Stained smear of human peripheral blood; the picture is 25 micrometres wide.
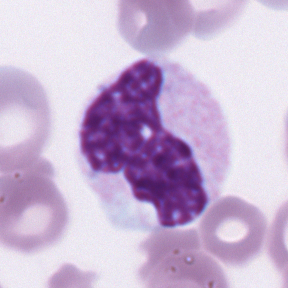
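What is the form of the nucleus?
It is elongated with a lumpy, indented border and lies diagonally from upper left to lower right, toward the left of the cell, leaving most of the pale pinkish-lilac cytoplasm on the right.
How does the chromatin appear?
Dark purple and clumped, with small paler gaps between the clumps.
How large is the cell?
About 15 by 13 micrometres.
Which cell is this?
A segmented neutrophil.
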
